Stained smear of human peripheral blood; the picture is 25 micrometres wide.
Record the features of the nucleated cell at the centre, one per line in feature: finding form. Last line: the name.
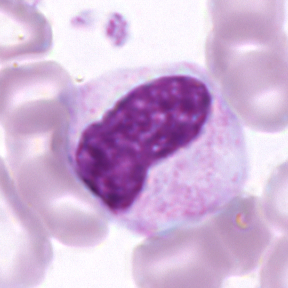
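Outline: smooth, roughly oval, without surface projections
Nucleus shape: elongated and bean-shaped, shallow indentation on the side facing the main mass of cytoplasm
Nucleus position: off-centre toward the upper left, most cytoplasm on the lower right
Granules: fine pink-red, scattered throughout the cytoplasm
Name: metamyelocyte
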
